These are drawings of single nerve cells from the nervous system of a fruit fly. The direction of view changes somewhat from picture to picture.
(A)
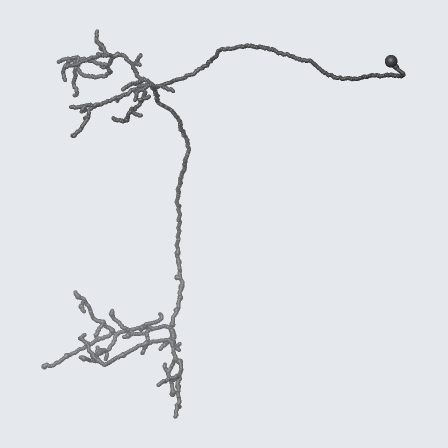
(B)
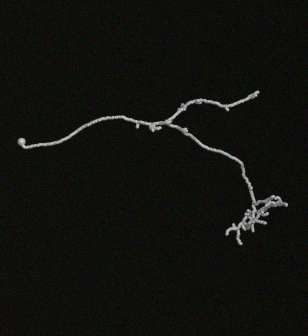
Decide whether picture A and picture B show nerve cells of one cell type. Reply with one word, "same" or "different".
same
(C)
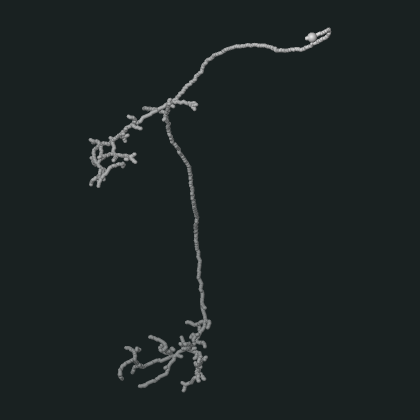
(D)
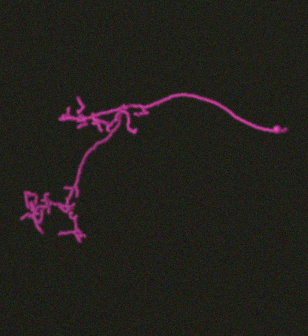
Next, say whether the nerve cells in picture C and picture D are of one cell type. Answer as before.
same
